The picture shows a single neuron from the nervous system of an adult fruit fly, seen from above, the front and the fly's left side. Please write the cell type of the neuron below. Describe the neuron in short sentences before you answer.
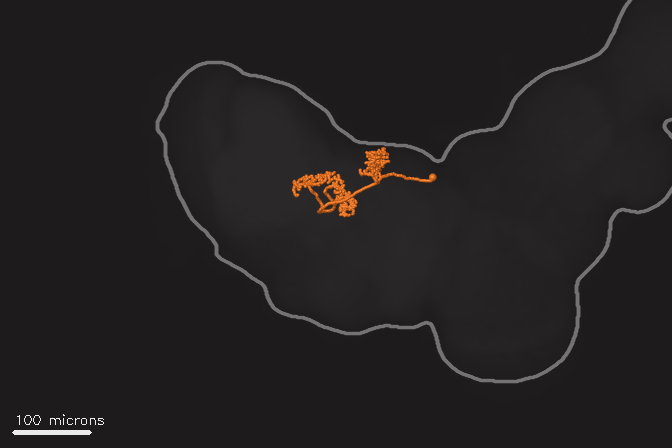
By the scale bar it is about 190 microns wide in this view. In this view it is wider than it is tall. It is a central-brain intrinsic neuron. The cell type is FB7L.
